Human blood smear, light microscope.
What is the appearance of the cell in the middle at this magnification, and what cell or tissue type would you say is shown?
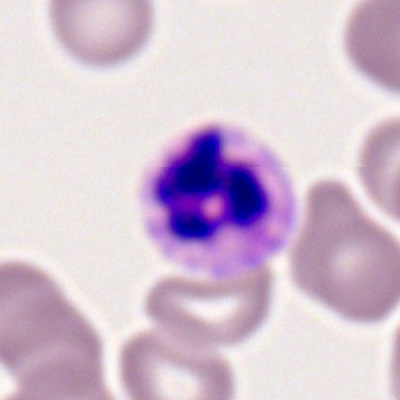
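The nucleus is divided into several lobes that lie clustered together. Its chromatin is dark purple and densely clumped. The cytoplasm is pale pinkish-lilac and contains fine, faint pinkish granules. The cell is a segmented neutrophil.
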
